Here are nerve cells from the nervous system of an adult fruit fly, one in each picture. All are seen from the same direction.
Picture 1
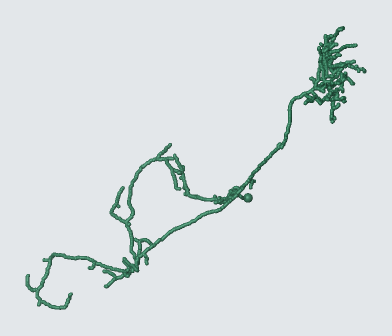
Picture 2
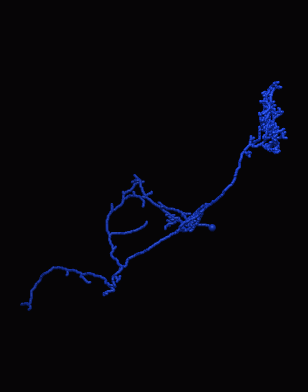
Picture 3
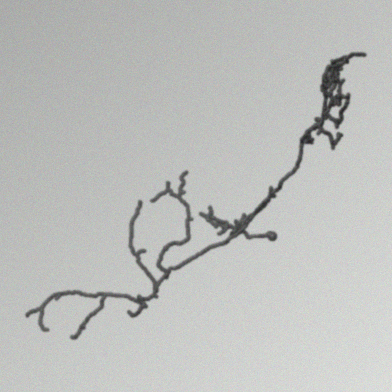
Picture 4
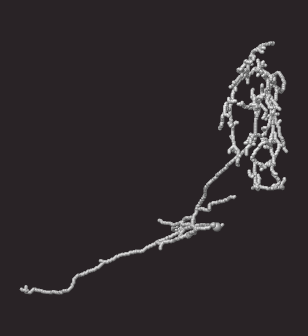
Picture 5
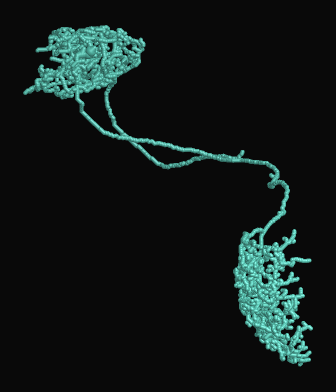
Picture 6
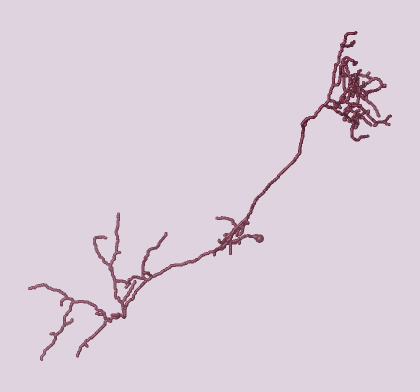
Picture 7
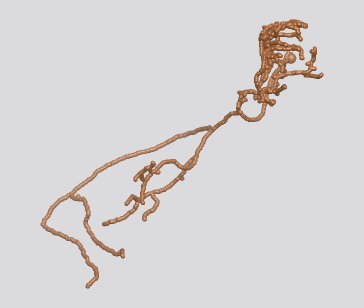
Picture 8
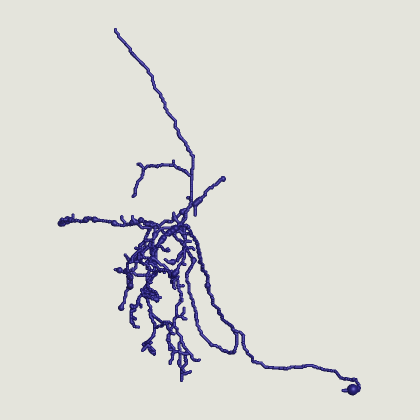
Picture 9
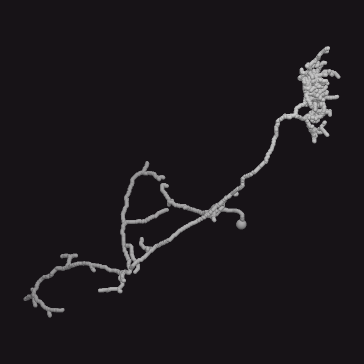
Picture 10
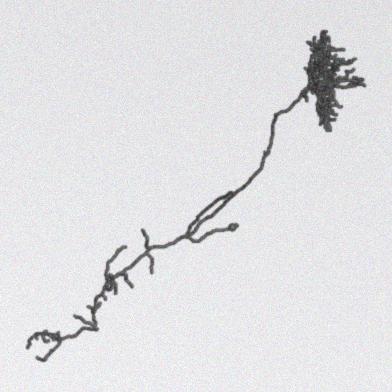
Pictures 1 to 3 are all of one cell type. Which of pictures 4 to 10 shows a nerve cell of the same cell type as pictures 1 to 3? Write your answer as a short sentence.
Picture 9 is of the same cell type.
